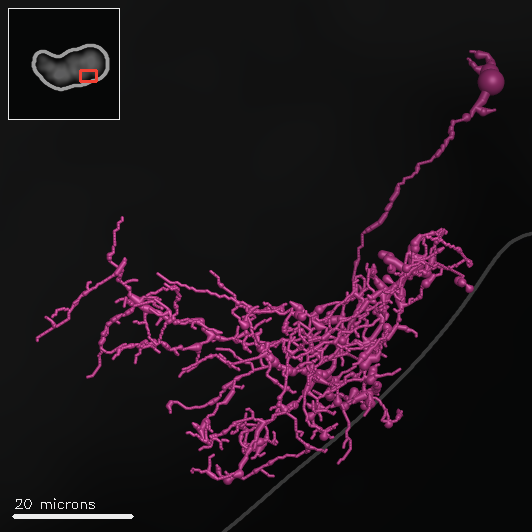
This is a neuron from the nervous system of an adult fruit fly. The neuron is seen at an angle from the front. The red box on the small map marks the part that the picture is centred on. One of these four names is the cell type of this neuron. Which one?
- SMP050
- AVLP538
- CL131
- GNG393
GNG393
